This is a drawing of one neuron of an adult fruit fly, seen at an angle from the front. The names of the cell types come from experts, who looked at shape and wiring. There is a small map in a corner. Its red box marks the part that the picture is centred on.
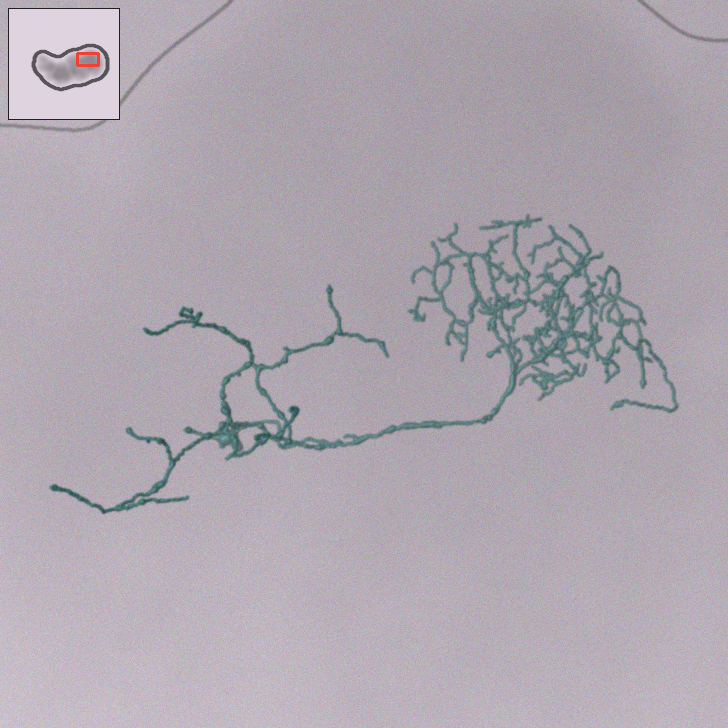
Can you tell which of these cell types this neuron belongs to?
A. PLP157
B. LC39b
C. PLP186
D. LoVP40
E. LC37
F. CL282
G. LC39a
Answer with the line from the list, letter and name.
G. LC39a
